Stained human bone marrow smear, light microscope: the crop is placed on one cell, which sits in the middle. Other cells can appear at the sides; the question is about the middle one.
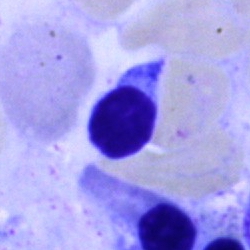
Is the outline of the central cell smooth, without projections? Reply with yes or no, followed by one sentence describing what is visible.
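No. The cytoplasm is scant and gathered mostly in a small pointed tag at the upper right of the nucleus.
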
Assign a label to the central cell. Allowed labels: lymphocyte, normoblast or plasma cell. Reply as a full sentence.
The cell nearest the centre of this crop is a lymphocyte.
